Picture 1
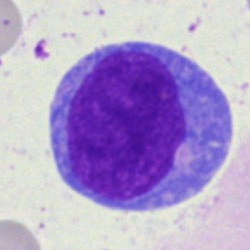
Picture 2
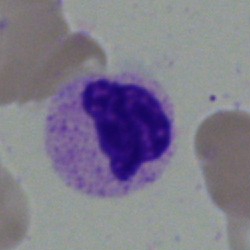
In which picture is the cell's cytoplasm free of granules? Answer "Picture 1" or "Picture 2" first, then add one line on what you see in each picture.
Picture 1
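Picture 1: No granules are seen in the cytoplasm.
Picture 2: Fine purple granules are scattered throughout the cytoplasm.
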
